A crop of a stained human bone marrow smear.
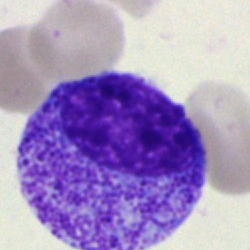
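Myelocyte in a stained human bone marrow smear, light microscopy. Nucleus in upper part of cell; chromatin dark purple, clumped. Lower cytoplasm crowded with purple granules, pale between them.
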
